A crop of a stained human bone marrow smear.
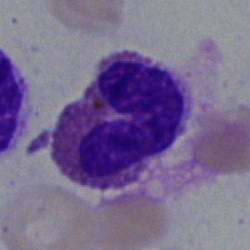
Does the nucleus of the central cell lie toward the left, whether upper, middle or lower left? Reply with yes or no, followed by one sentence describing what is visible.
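No. The cytoplasm forms its widest rim on the left side of the nucleus.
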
